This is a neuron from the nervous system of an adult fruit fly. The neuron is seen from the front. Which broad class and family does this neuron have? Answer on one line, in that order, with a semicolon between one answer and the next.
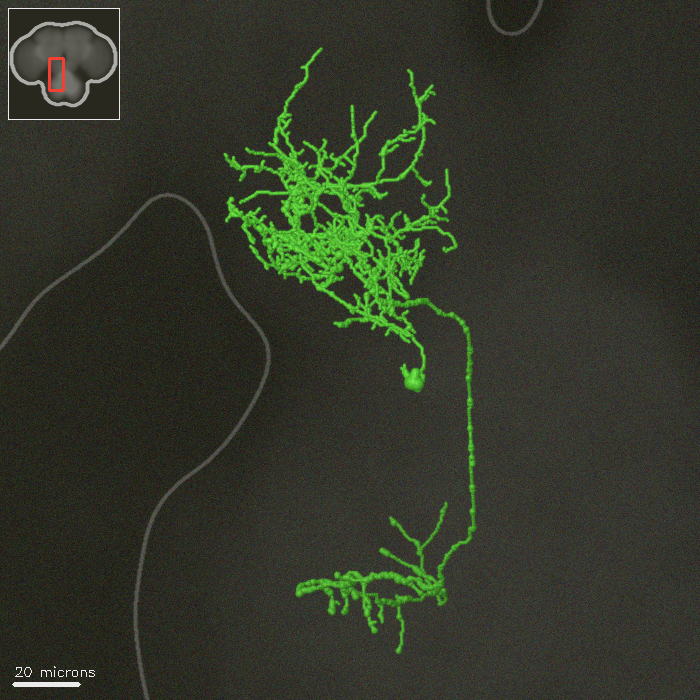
descending neuron; DNge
